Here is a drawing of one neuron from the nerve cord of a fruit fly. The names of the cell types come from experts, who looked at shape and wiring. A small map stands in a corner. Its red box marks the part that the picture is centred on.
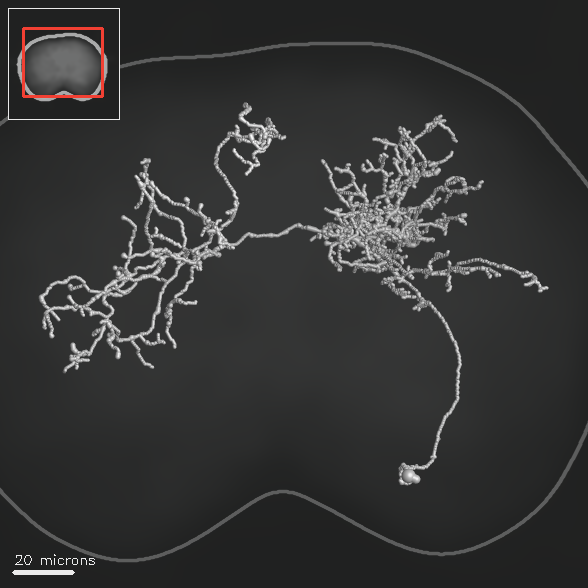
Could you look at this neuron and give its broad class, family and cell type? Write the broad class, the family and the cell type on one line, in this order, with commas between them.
nerve-cord intrinsic neuron, hemilineage 07B, IN07B022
